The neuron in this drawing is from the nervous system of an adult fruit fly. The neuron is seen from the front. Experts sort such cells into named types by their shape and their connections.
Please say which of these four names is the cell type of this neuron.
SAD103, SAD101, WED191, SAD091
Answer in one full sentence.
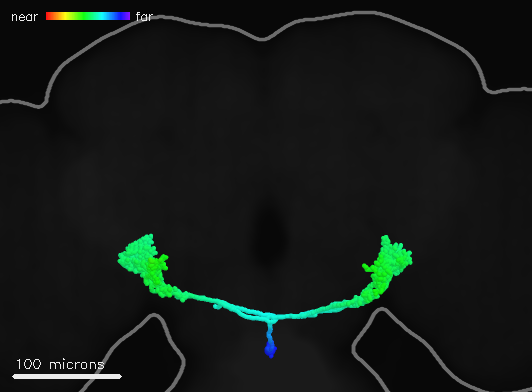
The neuron here falls under cell type WED191.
